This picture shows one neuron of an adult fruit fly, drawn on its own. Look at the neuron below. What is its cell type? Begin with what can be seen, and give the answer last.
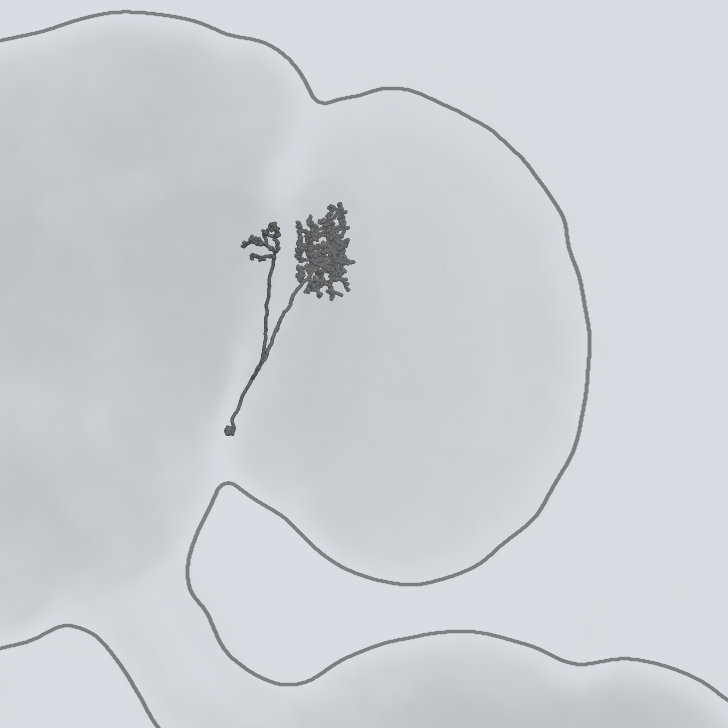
In this view it is taller than it is wide. Its broad class is visual projection neuron. The cell type is LC15.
